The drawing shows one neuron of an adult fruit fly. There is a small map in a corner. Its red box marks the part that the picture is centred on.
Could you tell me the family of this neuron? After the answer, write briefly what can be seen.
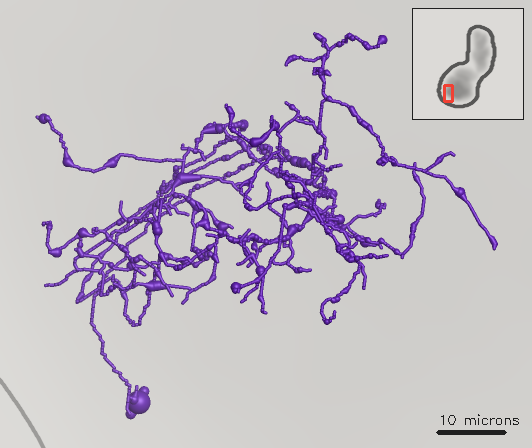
The family is hemilineage LHd1. Its broad class is central-brain intrinsic neuron. Its cell body lies at the lower left of the picture. From left to right in the picture it spans about 70 microns. Dozens of branch ends can be seen.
